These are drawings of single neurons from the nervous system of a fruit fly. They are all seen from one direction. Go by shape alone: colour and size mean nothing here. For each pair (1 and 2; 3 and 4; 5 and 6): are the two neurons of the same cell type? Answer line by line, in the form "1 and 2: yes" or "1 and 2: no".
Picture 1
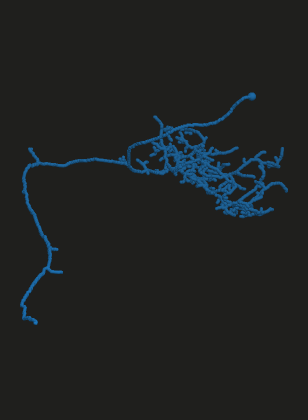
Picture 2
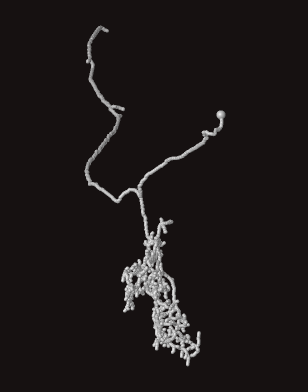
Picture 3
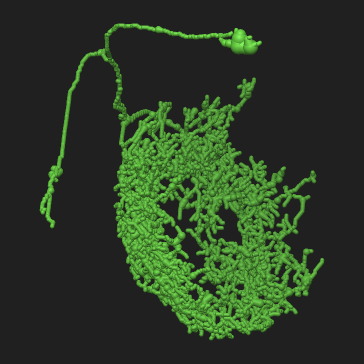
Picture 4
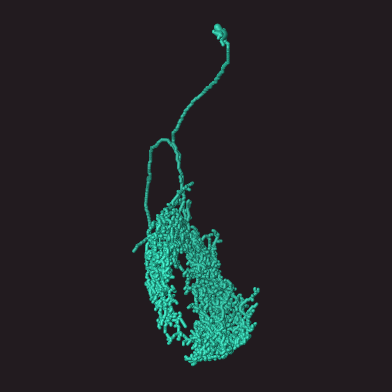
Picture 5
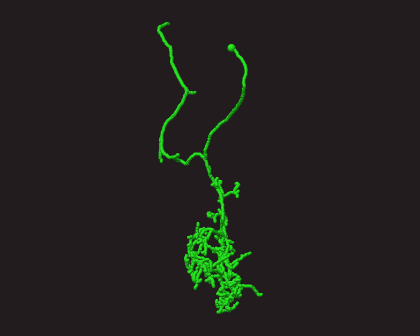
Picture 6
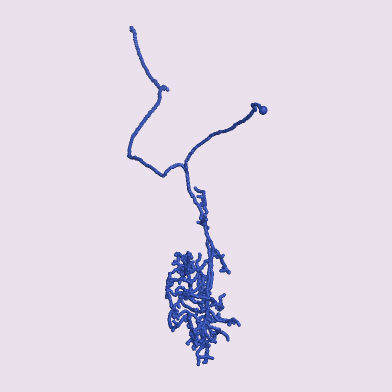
1 and 2: yes
3 and 4: yes
5 and 6: yes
